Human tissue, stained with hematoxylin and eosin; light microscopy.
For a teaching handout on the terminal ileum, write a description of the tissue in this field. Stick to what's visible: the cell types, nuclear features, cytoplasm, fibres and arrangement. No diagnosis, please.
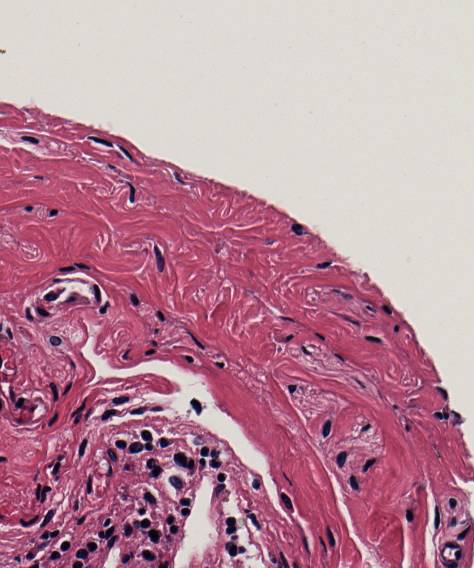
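A curved band of dense pink fibrous tissue forms the outer edge of the tissue, bulging toward the upper right. Within this band, wavy collagen fibres run roughly parallel to the tissue surface, and its scattered nuclei are sparse, dark and elongated. The lower left corner holds a densely cellular area of many small round dark nuclei.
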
